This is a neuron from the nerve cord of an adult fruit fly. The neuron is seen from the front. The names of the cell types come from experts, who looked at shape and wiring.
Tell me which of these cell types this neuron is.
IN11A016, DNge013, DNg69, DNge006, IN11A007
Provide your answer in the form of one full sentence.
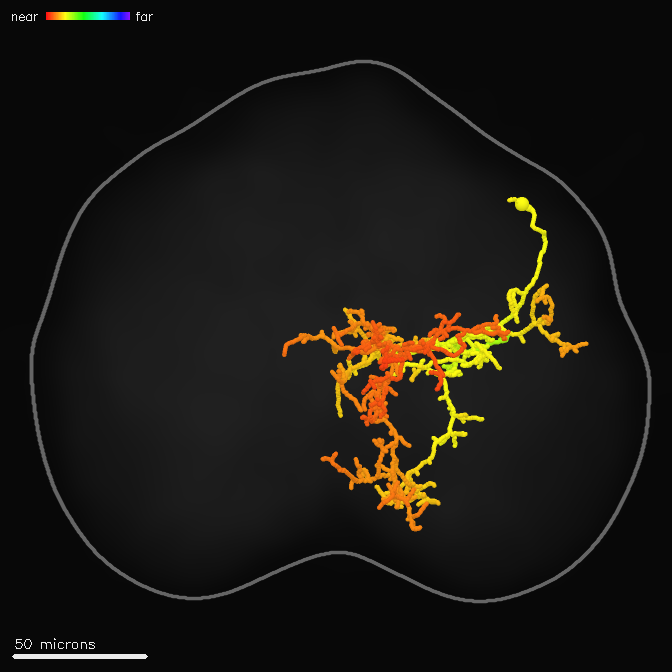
The cell type to which this neuron belongs is IN11A007.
